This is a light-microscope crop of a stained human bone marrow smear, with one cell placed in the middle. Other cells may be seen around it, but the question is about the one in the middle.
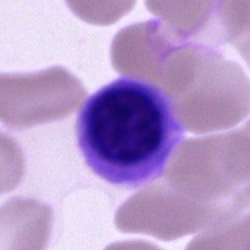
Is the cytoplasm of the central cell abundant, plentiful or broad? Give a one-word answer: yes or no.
No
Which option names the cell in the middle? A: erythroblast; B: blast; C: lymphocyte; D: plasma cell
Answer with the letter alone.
A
